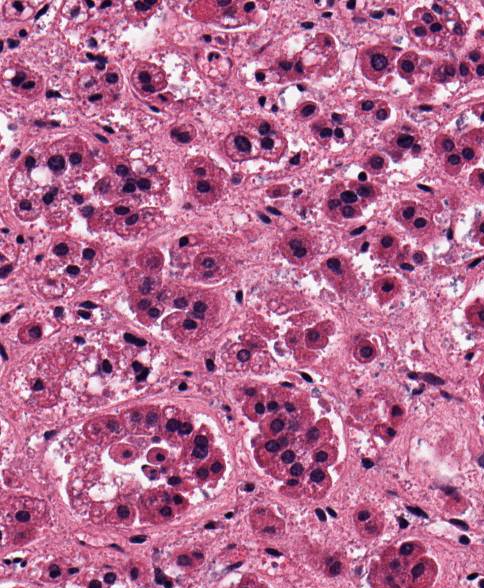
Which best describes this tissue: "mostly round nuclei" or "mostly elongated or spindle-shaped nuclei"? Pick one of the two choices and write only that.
Mostly round nuclei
